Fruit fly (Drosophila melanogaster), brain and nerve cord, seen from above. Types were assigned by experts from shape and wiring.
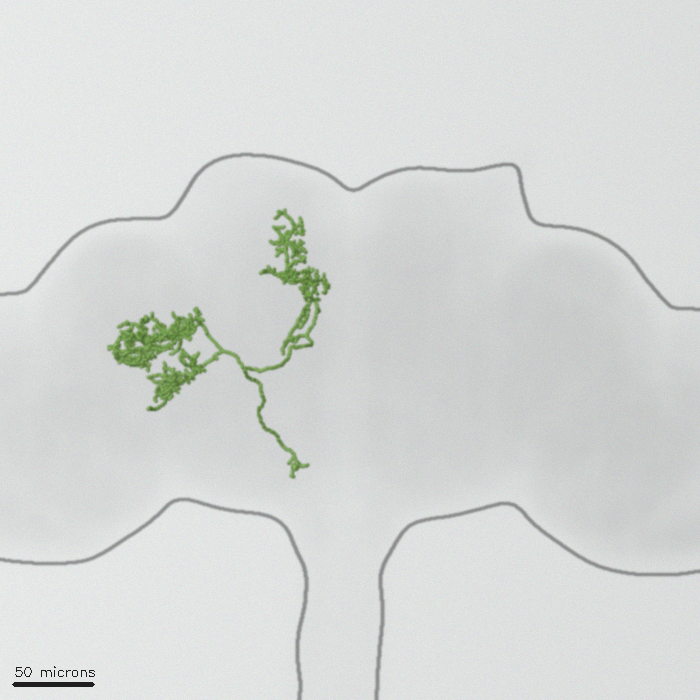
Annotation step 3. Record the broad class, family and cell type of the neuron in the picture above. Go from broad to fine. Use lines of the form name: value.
broad class: central-brain intrinsic neuron
family: hemilineage DM4_dorsal
cell type: SMP389_b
